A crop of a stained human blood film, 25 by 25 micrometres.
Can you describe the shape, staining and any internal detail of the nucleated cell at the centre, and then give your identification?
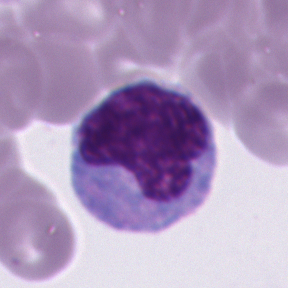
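A round, smooth outline encloses this cell, about 13 micrometres across. Its nucleus, about 11 micrometres across, lies toward the top of the cell, fills about 60% of its area and is indented on its lower side. Above the nucleus the pale greyish blue cytoplasm forms only a thin rim. The cell is a monocyte.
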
